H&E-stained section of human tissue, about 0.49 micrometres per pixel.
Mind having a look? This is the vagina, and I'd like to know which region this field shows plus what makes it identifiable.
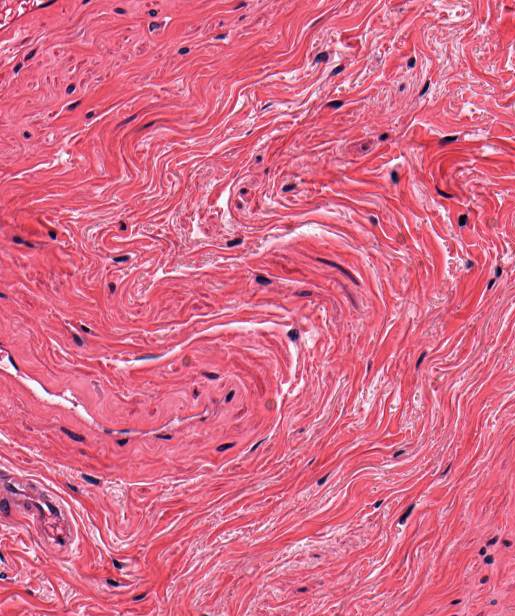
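I'd call this dense connective tissue. Bundles of fibres fill the whole field, running in wavy, swirling directions and staining bright pink with eosin.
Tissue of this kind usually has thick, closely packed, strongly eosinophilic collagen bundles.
Nuclei here are sparse and widely scattered between the bundles, with no distinct cytoplasm around them.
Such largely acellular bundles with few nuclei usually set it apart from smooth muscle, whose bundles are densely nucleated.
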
